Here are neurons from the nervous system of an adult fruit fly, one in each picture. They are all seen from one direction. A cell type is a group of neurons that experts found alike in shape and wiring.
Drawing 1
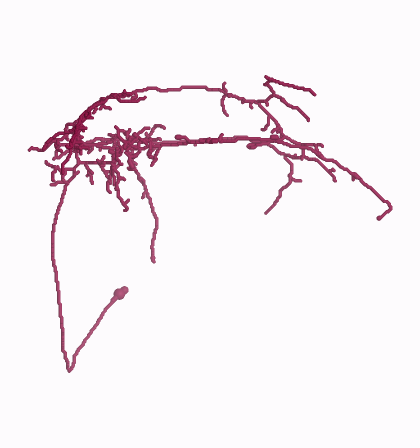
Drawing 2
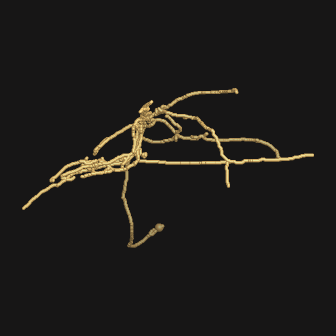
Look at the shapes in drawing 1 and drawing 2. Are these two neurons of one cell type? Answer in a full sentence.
They are of different cell types.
